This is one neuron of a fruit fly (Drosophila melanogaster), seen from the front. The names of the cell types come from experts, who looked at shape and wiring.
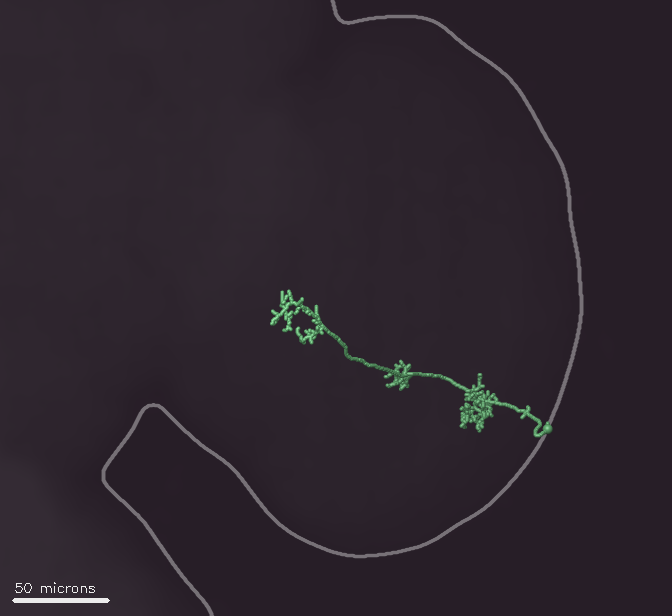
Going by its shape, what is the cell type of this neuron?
TmY17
